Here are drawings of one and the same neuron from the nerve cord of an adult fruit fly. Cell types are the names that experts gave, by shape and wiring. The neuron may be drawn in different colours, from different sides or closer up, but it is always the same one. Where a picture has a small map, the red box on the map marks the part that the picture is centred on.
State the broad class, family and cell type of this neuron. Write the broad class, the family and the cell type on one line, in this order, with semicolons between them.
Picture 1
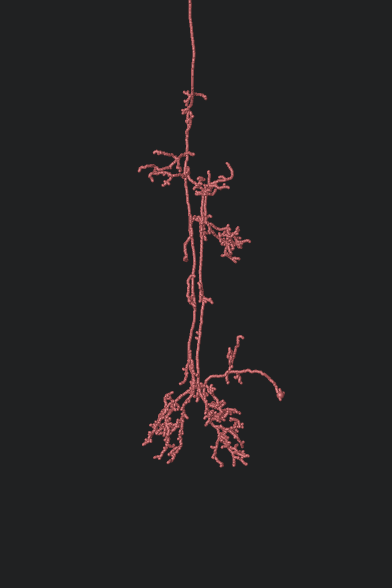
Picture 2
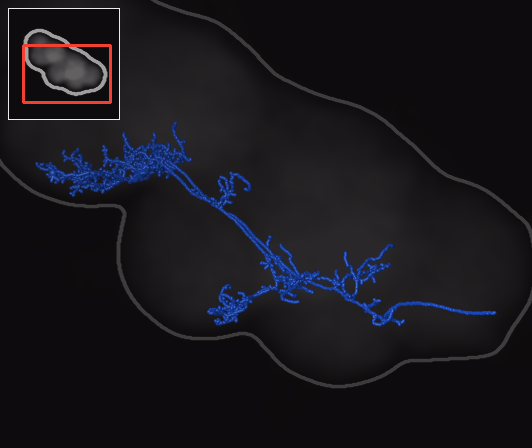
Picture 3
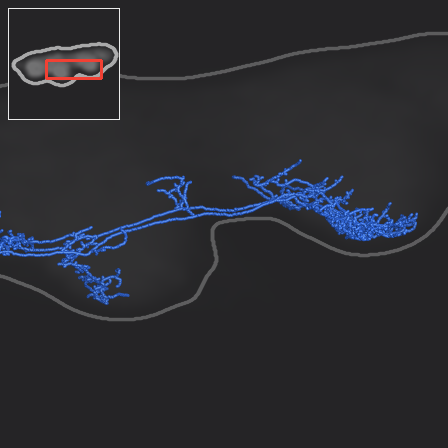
ascending neuron; hemilineage 09B; AN09B035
